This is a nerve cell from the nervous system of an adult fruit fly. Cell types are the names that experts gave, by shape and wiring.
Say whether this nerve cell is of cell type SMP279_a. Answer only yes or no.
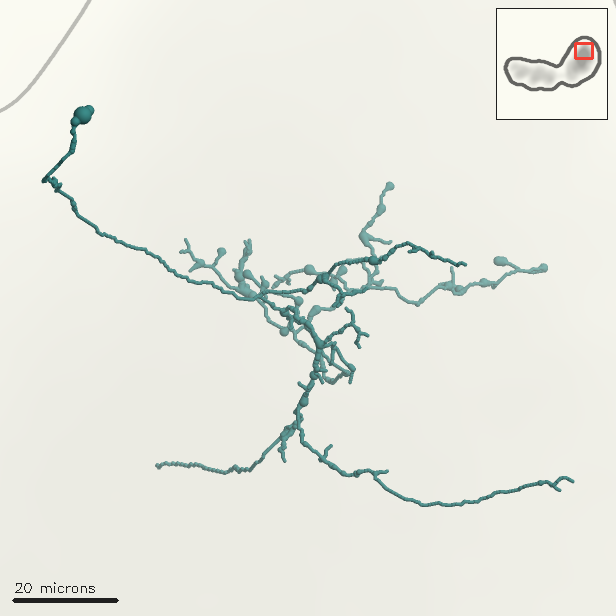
no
